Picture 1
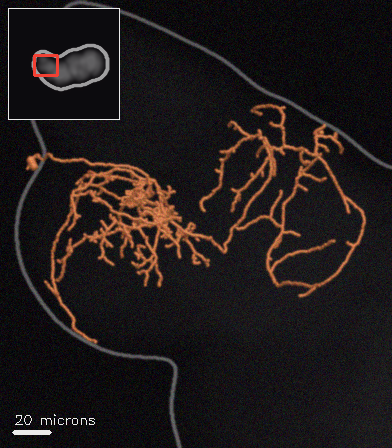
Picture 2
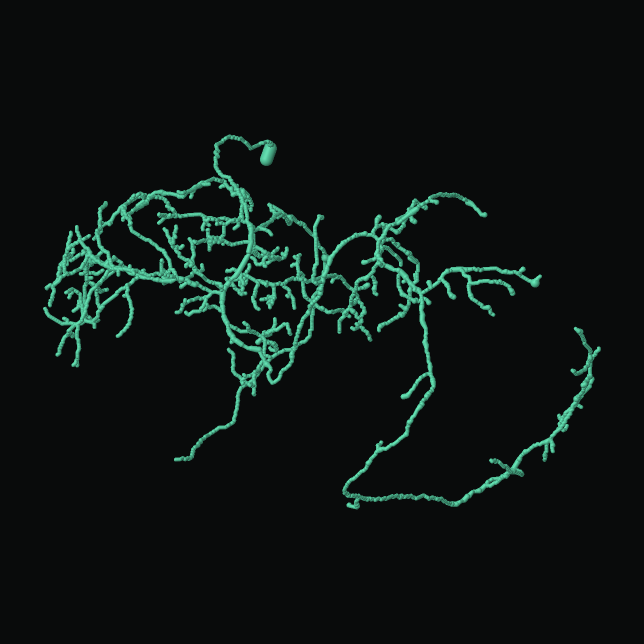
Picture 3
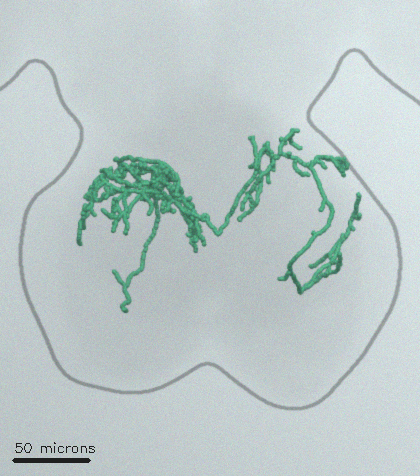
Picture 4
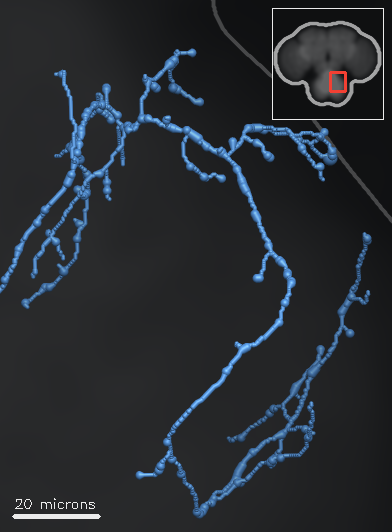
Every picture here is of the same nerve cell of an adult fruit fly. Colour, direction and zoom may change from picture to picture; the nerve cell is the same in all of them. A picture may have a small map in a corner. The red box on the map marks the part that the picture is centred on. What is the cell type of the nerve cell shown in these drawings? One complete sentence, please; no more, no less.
In the scheme of cell types, this nerve cell is IN19B112.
